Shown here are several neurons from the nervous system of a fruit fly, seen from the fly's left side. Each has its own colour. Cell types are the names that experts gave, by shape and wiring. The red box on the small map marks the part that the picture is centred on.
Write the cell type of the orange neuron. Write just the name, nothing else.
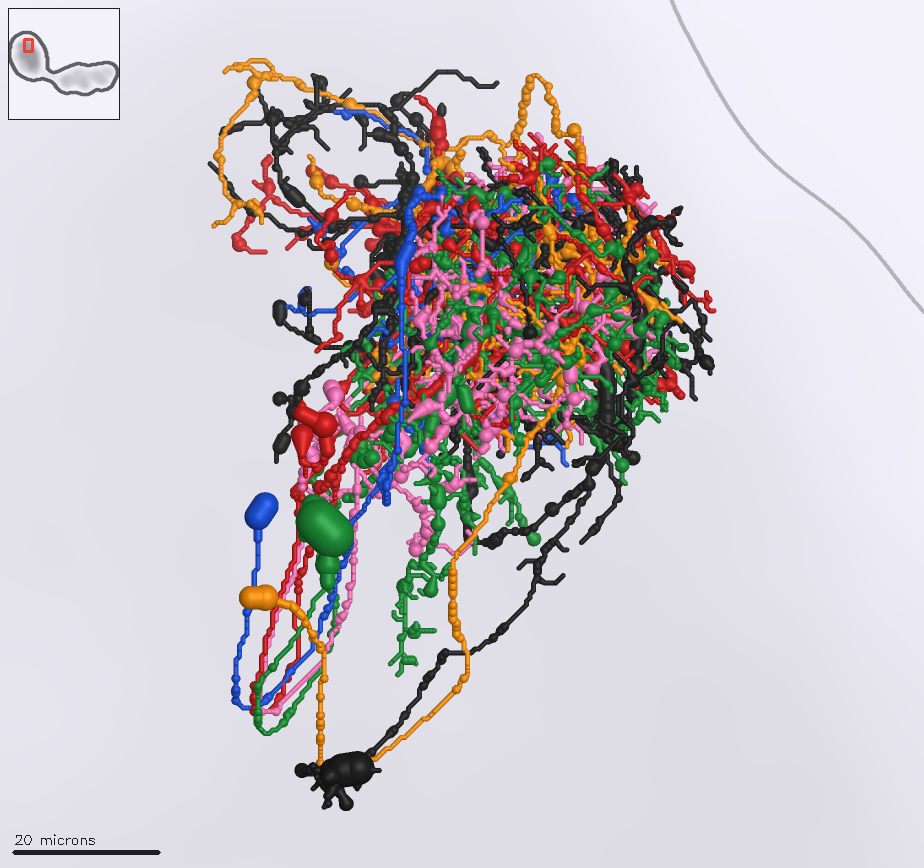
LHAV3b2_c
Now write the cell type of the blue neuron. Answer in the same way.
LHAV4b1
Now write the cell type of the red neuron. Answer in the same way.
LHAV4j1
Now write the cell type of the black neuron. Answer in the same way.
LHAV3k3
